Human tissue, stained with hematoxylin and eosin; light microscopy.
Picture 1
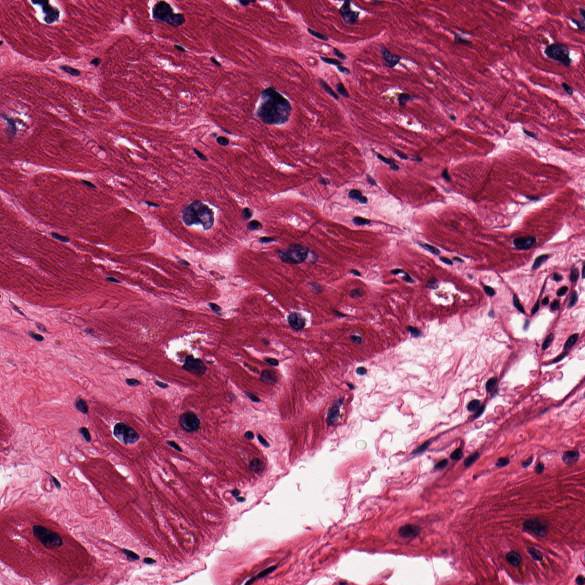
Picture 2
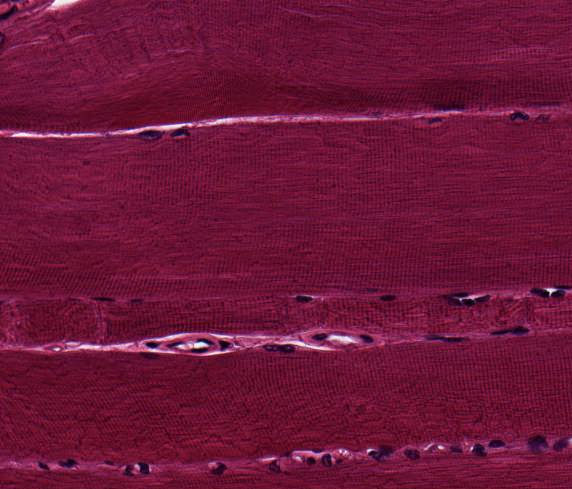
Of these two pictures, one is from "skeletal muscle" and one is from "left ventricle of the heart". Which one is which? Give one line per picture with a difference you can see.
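Picture 1 is from the left ventricle of the heart. The muscle fibre nuclei lie centrally within the fibres rather than at their edges.
Picture 2 is from the skeletal muscle. The nuclei lie at the edges of the fibres, not in their centres.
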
